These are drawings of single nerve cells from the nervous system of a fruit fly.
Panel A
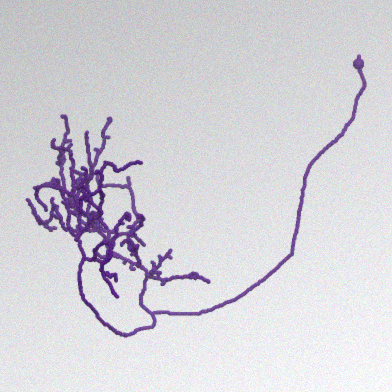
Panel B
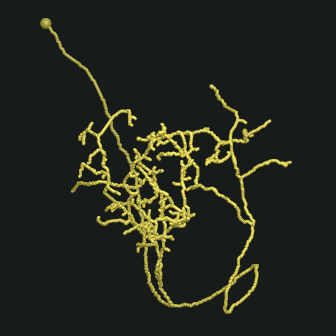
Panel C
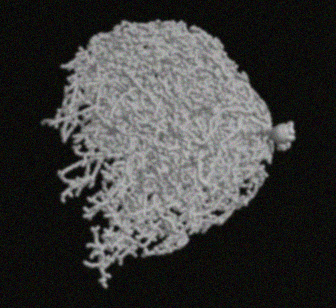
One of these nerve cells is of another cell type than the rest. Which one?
C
